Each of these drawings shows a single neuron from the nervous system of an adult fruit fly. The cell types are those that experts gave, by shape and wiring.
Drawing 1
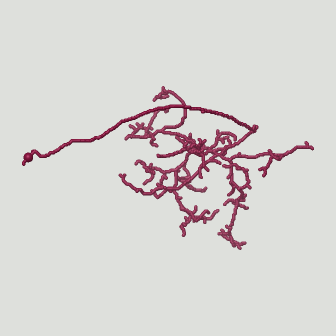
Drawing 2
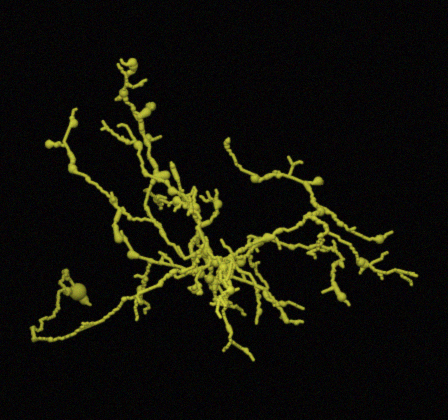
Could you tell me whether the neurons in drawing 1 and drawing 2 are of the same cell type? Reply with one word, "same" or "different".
same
